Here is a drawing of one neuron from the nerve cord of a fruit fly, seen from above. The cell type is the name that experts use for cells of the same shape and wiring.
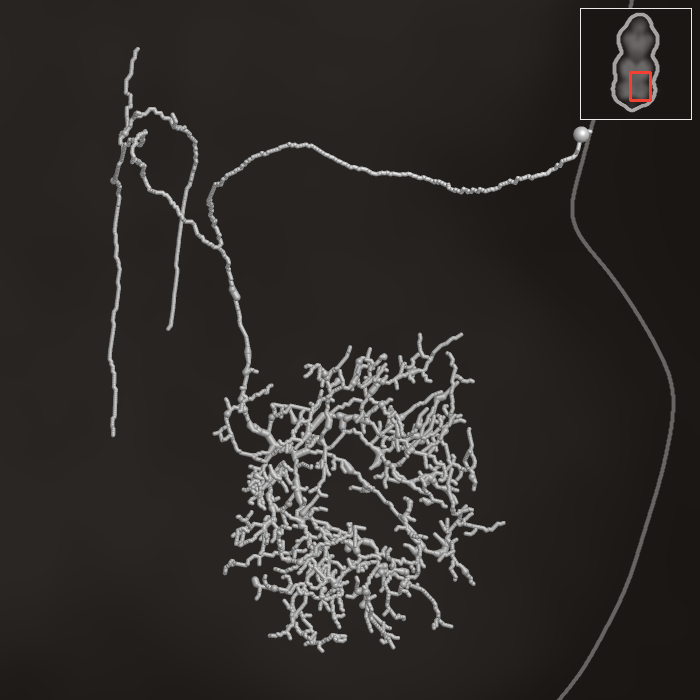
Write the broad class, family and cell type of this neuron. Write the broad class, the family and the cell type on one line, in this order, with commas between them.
nerve-cord intrinsic neuron, hemilineage 23B, IN23B025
